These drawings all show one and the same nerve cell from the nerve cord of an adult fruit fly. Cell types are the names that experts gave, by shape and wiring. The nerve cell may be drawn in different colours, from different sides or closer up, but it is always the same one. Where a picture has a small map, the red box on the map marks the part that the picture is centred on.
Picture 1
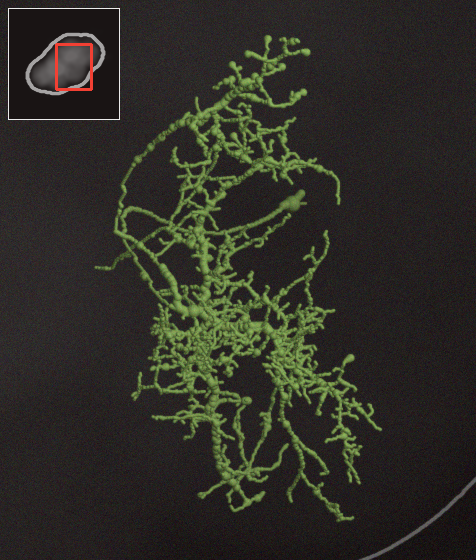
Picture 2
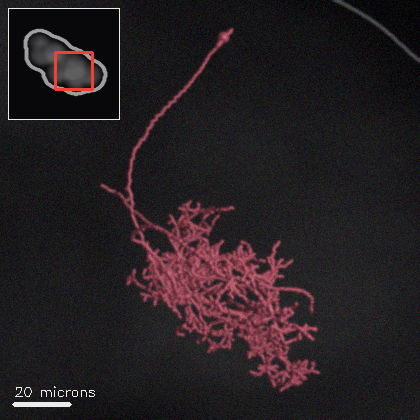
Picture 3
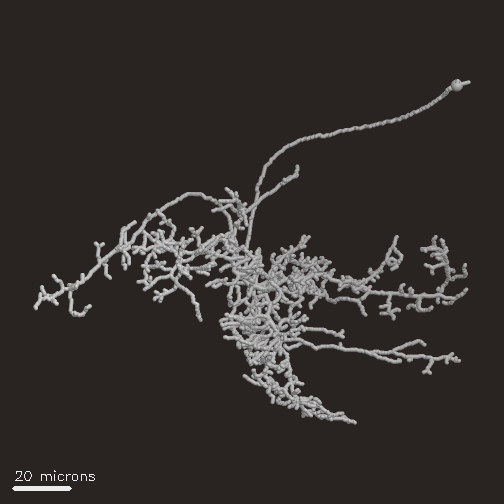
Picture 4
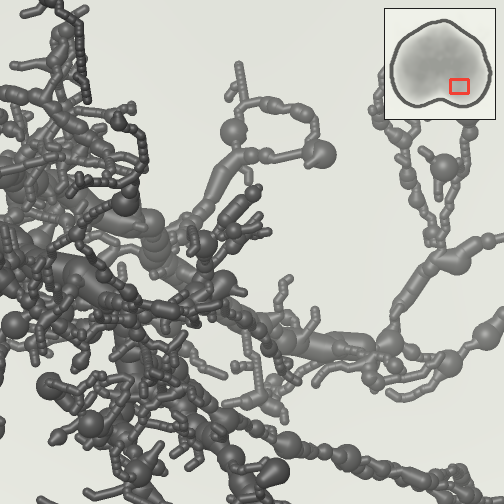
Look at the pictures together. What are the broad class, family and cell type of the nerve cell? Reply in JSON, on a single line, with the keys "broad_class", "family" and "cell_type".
{"broad_class": "nerve-cord intrinsic neuron", "family": "hemilineage 23B", "cell_type": "IN23B013"}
